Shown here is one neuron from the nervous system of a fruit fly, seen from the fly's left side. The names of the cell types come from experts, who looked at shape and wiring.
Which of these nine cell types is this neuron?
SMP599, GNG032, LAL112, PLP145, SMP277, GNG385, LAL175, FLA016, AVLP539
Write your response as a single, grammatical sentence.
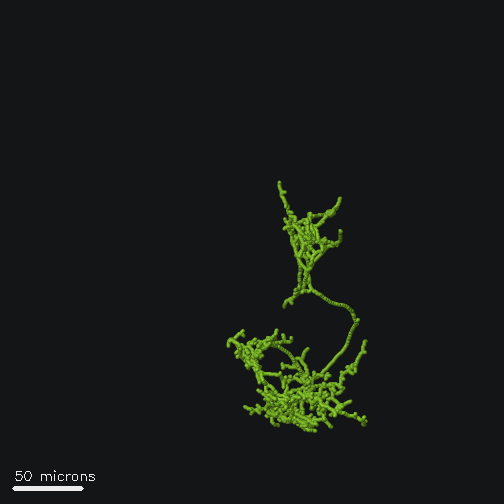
The type of this neuron is the cell type GNG385.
